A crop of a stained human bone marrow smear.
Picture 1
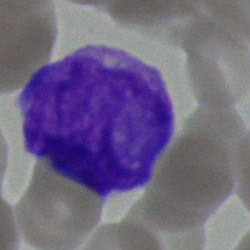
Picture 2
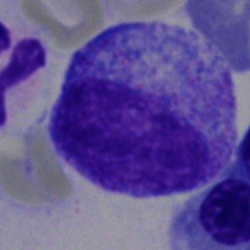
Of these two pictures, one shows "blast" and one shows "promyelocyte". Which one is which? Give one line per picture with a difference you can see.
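Picture 1 shows a blast: No granules are visible in the cell.
Picture 2 shows a promyelocyte: Fine reddish-purple granules are scattered through the cytoplasm.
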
